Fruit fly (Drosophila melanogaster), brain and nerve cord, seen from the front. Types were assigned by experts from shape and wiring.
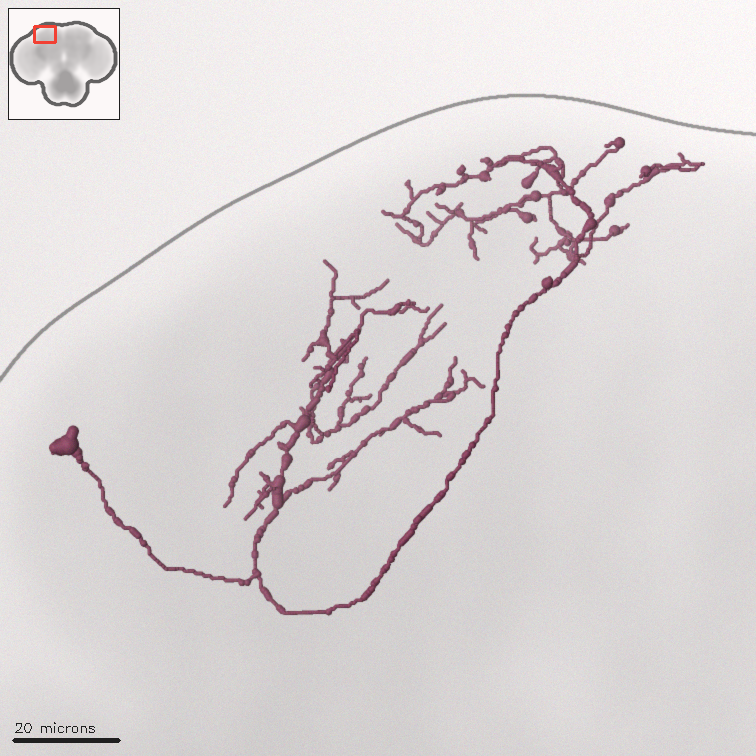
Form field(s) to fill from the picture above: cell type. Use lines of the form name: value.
cell type: CB1923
